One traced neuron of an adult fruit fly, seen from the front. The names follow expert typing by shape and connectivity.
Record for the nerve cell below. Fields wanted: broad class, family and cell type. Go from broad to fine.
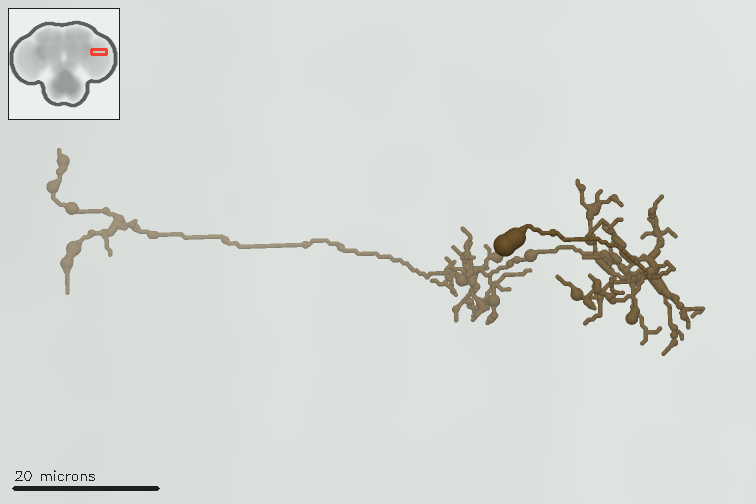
optic-lobe intrinsic neuron; Tm; Tm6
